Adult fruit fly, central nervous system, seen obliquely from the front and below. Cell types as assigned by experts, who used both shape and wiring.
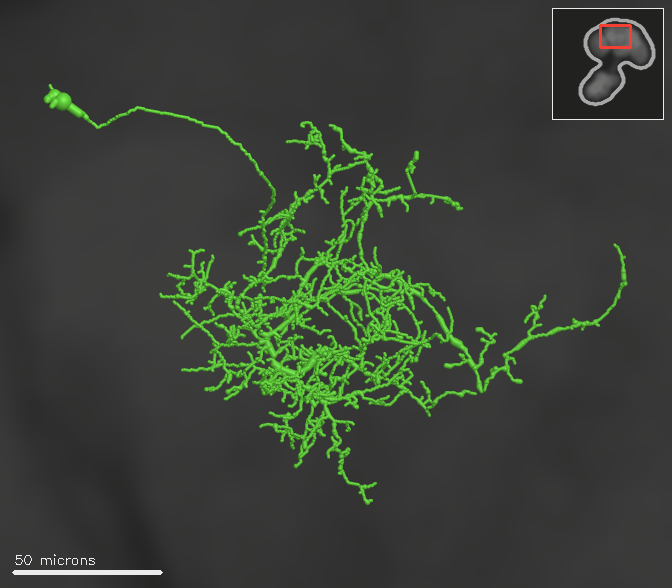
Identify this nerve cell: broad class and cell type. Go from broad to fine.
central-brain intrinsic neuron; CL066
